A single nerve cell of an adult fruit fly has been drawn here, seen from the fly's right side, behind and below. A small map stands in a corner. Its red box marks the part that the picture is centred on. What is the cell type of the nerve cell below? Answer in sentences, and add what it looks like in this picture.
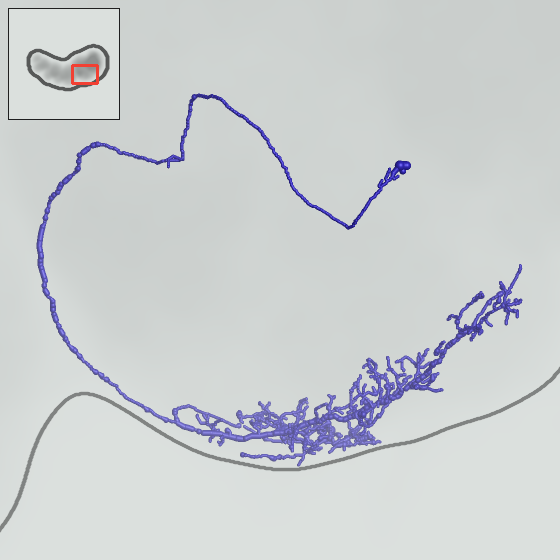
The cell type is GNG474. It is a central-brain intrinsic neuron. Dozens of branch ends can be seen. In this view it is wider than it is tall.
